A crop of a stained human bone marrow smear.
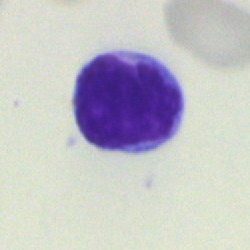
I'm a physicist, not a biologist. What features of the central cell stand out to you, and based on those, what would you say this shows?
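Almost the entire cell is taken up by the nucleus, whose chromatin stains deep purple and appears dense. The cytoplasm contains no visible granules, and no vacuoles are seen anywhere in the cell. The cell is a lymphocyte.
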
